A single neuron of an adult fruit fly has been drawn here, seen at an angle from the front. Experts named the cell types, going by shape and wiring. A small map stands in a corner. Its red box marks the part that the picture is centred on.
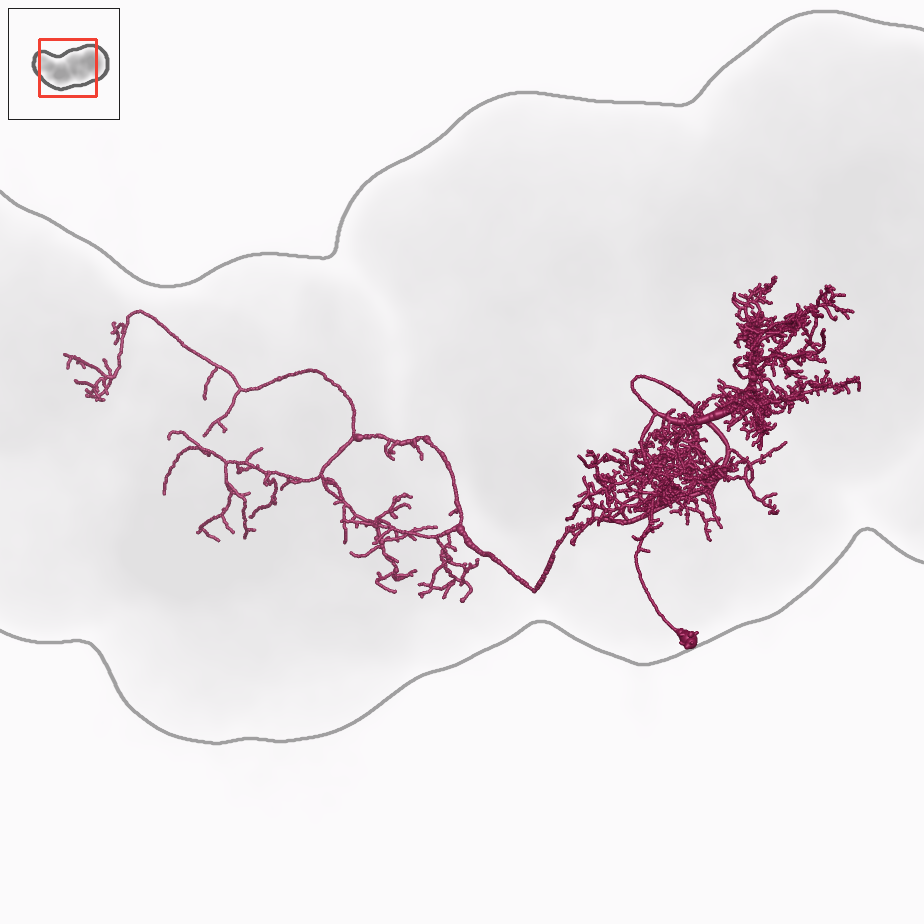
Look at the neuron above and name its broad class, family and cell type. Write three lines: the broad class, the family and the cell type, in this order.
descending neuron
hemilineage MX3
DNg97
